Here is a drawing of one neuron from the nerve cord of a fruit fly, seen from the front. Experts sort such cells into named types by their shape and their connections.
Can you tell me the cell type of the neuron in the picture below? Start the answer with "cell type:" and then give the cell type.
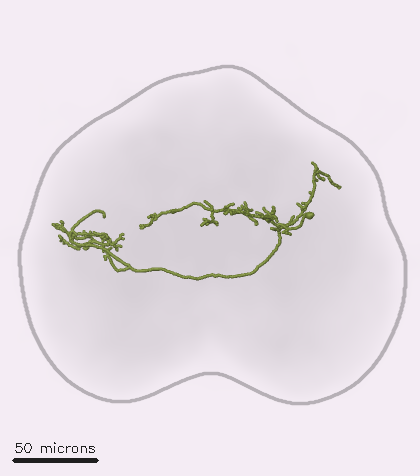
cell type: IN01A082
